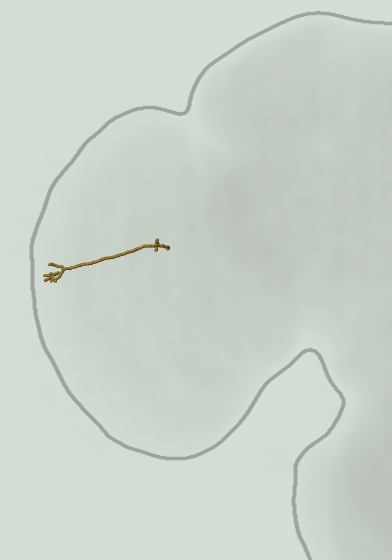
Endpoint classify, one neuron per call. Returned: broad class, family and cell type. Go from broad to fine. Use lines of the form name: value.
broad class: optic-lobe intrinsic neuron
family: L
cell type: L4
